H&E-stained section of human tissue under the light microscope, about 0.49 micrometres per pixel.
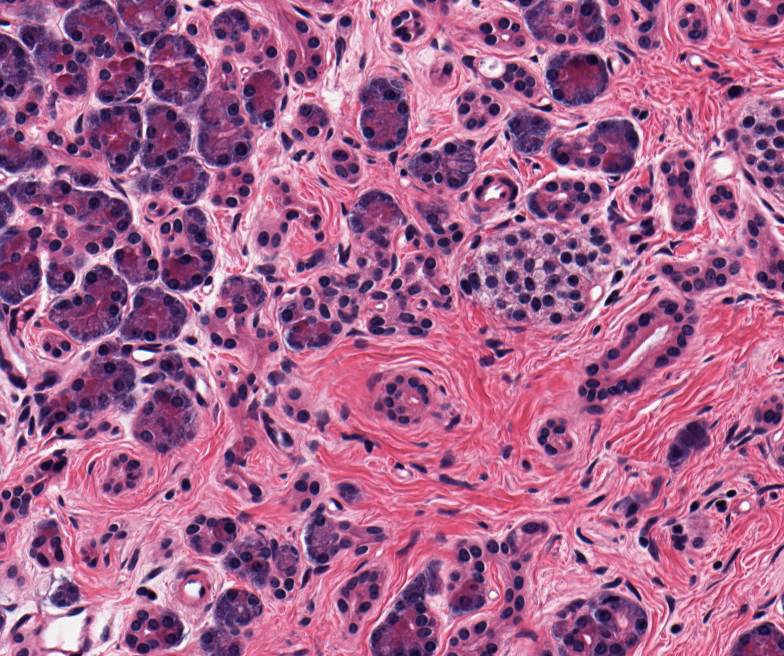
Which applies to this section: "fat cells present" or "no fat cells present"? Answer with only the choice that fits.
No fat cells present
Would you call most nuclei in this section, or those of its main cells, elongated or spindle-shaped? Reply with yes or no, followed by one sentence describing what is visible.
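No. The acini are rounded clusters of cells with dark round nuclei near the base and granular purple-pink cytoplasm toward the centre.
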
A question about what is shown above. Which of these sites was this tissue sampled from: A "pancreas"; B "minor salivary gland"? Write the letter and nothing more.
A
